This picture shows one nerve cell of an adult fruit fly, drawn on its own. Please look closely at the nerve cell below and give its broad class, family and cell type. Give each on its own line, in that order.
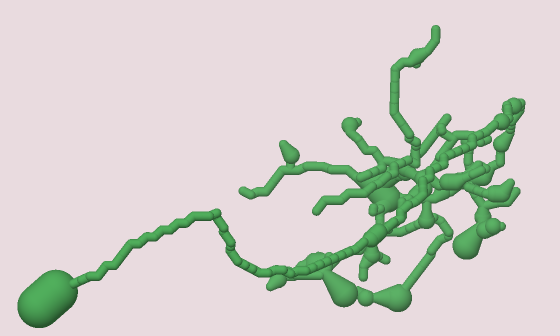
optic-lobe intrinsic neuron
Cm
Cm2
